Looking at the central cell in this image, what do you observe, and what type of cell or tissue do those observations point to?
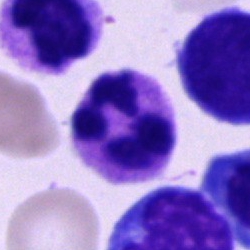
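Taken in order, the outline comes first and is roughly round. Second, the chromatin is dark and coarsely clumped. Third, no nucleoli are visible in the nucleus. Fourth, the cytoplasm contains no vacuoles. Conclusion: segmented neutrophil.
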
